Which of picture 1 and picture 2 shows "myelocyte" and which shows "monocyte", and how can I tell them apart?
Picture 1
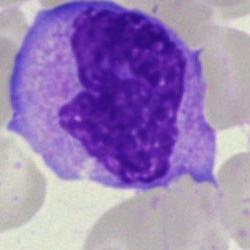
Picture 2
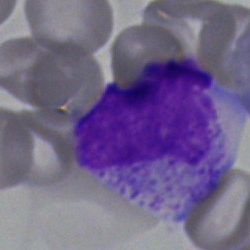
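Of the two, the monocyte appears in picture 1 and the myelocyte in picture 2. The monocyte has an irregular outline with small pointed projections on its right side, and an irregular nucleus, deeply indented on the left, without distinct nucleoli. Its cytoplasm is abundant, widest to the left of the nucleus, and pale greyish-lilac, turning bluer at the cell edge. In the myelocyte, a dark purple nucleus with mottled chromatin, small lighter spots scattered through it, fills the upper and left part of the cell, and its upper border is indented where a neighbouring red cell presses against it. The cytoplasm lies mainly below and to the right of the nucleus and is a very pale lavender-blue between the granules. Red cells crowd against this cell on several sides, one overlapping its upper edge.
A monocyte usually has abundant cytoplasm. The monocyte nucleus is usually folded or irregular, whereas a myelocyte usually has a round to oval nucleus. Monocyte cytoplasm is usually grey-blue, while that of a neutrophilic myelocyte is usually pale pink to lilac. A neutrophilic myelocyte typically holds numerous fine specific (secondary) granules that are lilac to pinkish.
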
